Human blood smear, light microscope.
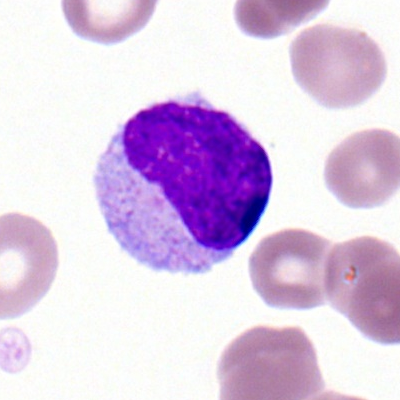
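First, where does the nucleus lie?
Off-centre, toward the upper right, taking up more than half of the cell.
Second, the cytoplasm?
Pale lilac-grey, lying mainly on the lower left, with fine pinkish-purple granules scattered through it.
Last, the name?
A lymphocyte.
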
